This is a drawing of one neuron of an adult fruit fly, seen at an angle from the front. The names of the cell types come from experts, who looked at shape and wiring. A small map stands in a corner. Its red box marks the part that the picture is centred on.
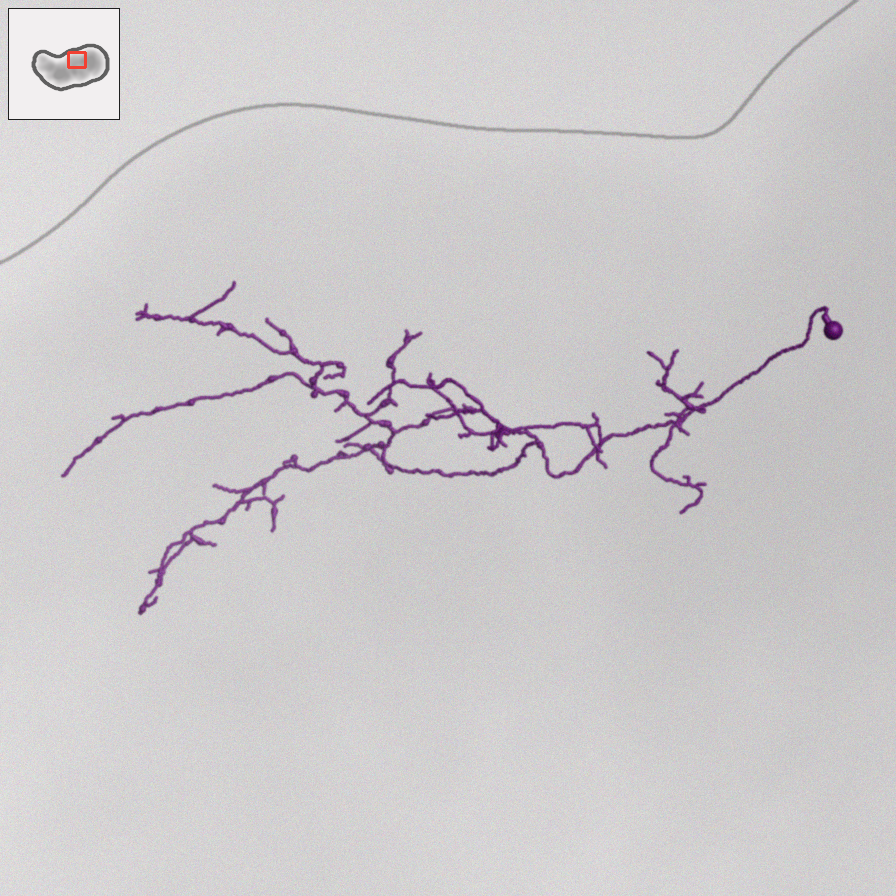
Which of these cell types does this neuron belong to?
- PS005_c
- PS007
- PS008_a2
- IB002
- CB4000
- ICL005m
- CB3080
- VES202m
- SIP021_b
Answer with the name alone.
CB3080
